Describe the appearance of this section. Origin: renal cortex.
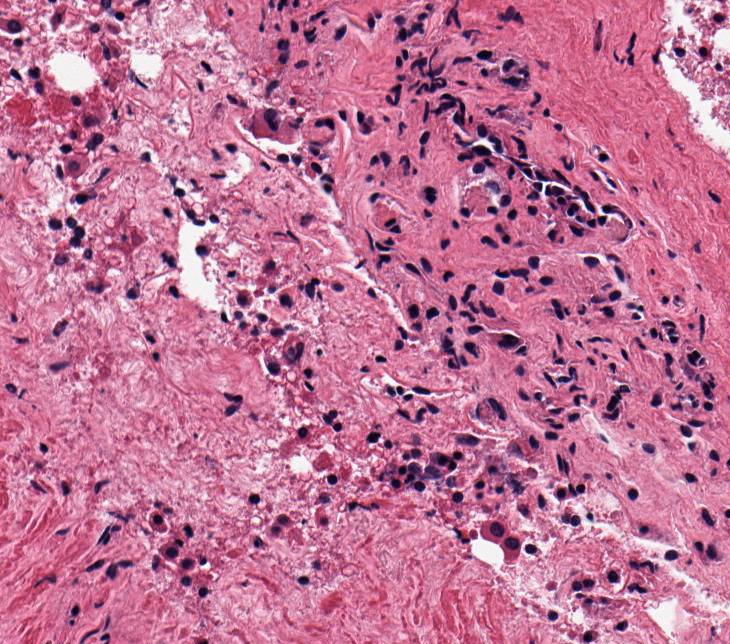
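Taking the components in turn, the field consists mostly of pink fibrous stroma. It is more cellular in the centre and right, and looser and more broken up on the left. No epithelium or glands are found anywhere. Scattered through the centre and right are spindle cells with elongated dark nuclei. Finally, narrow clefts and small empty holes interrupt the tissue, particularly in the upper left and centre.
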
